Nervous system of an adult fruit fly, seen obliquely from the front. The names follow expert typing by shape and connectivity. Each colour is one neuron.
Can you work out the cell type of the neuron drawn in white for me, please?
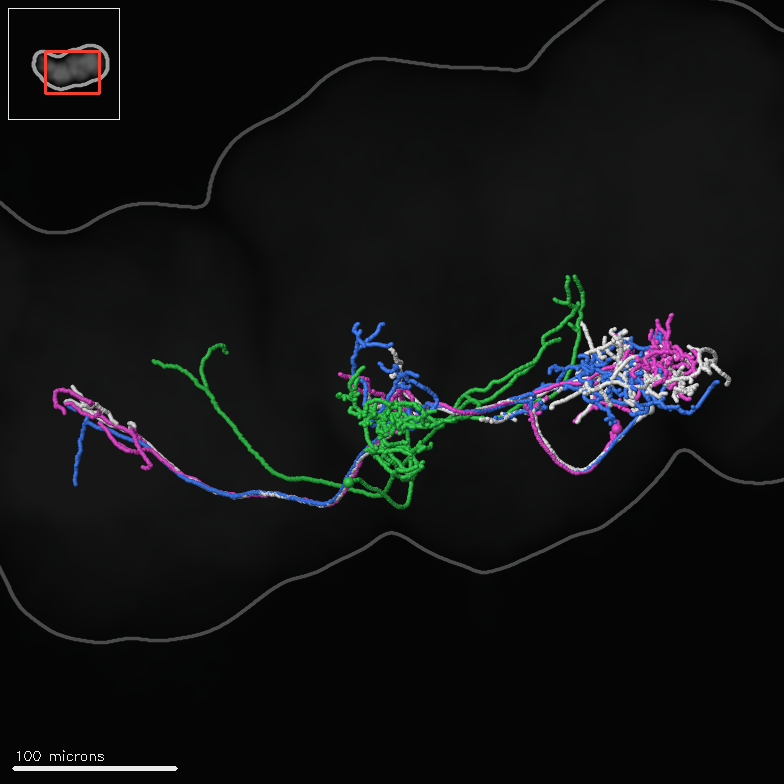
DNge184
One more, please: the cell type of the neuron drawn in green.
DNg09_b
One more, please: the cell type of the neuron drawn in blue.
DNg09_a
